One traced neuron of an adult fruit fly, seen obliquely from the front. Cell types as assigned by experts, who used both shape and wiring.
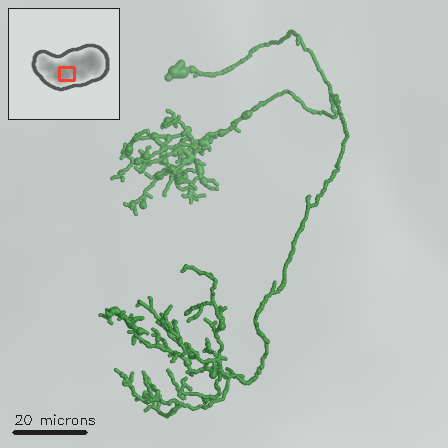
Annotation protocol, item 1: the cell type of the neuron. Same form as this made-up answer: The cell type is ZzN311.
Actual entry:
The cell type is MeLo13.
